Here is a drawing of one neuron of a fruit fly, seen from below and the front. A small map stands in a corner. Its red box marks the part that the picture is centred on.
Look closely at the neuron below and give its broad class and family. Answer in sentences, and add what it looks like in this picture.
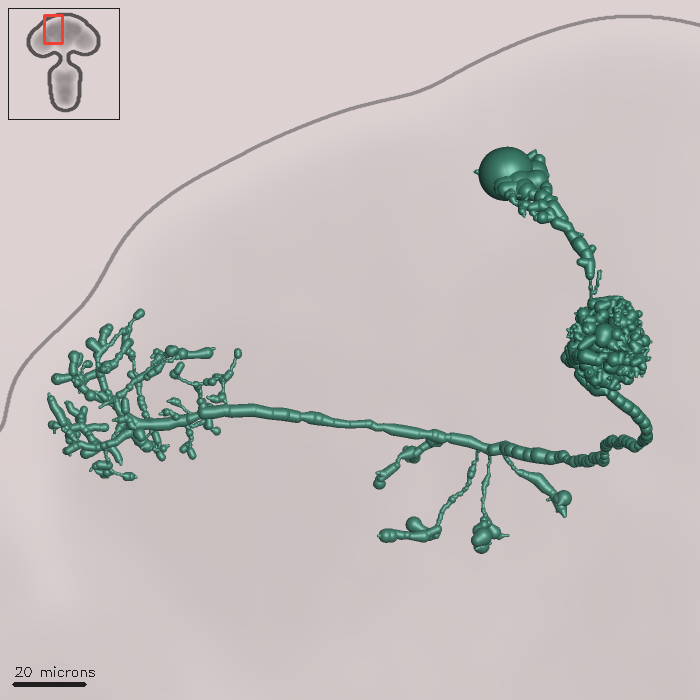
Its broad class is central-brain intrinsic neuron. Its family is called class ALPN. It is in the brain and does not reach the nerve cord. From left to right in the picture it spans about 170 microns. Dozens of branch ends can be seen.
